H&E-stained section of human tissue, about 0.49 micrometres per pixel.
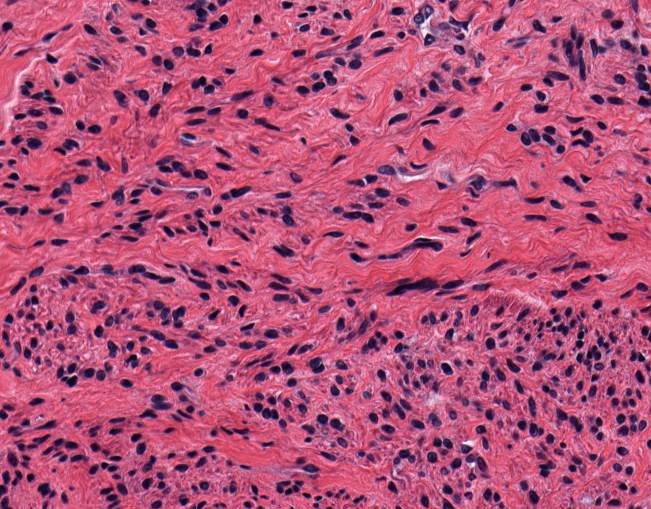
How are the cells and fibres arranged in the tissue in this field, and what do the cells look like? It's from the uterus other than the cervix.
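Start with the lower third of the field, which is more densely cellular than the upper part. Up there, the pink collagen fibres are wavy and run roughly horizontally across the field. See how the cell cytoplasm and borders are indistinct, merging with the surrounding pink stroma. No fat cells appear in the field.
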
